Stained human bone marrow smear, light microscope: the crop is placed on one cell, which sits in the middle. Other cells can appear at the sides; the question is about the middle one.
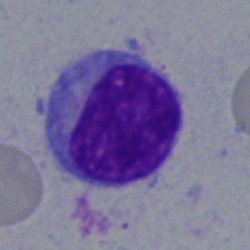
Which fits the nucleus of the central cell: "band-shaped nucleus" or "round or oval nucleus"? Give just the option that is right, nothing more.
Round or oval nucleus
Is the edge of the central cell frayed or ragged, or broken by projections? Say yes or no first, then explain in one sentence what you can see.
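No. The cell outline is round to slightly oval and smooth.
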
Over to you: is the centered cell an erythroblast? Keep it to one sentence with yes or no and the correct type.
No, the cell under consideration is a lymphocyte instead of an erythroblast.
